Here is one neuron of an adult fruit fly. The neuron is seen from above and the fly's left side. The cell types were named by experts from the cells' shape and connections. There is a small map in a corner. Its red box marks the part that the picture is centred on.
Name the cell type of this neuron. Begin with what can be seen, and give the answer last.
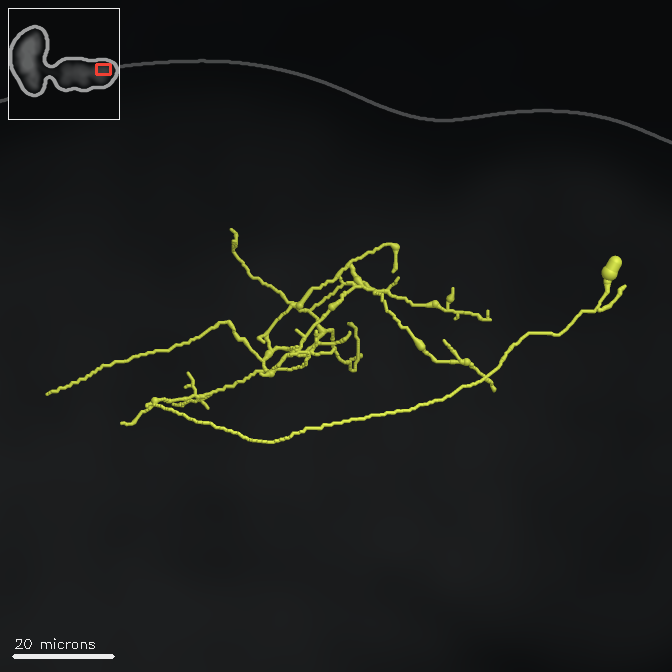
It is in the nerve cord and does not reach the brain. Its cell body lies on the right of the picture. By the scale bar it is about 120 microns wide in this view. Its broad class is nerve-cord intrinsic neuron. It is of cell type IN21A072.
